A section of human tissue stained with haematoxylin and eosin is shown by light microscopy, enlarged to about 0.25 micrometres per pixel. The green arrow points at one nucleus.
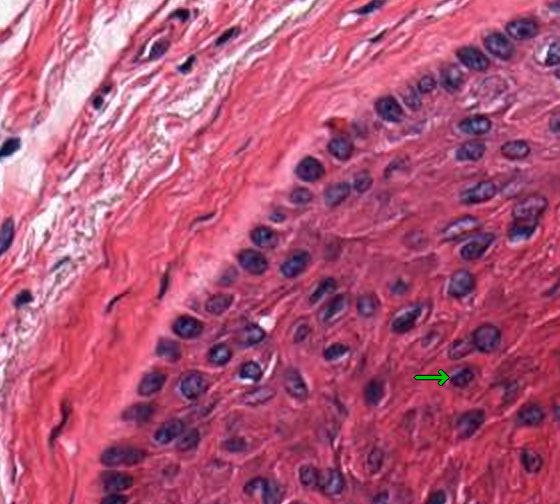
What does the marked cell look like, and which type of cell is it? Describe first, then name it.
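The nucleus is oval and stained dark purple, about the same size as the nuclei of the cells around it. The nucleus sits roughly in the middle of the cell and is surrounded on all sides by pink cytoplasm. The cytoplasm is pink and moderate in amount, and the cell's outline blends into its neighbours without a sharp border. The cell lies among several layers of similar cells, a few rows in from the row of crowded nuclei that borders the band of pink fibres. This is a keratinocyte.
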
